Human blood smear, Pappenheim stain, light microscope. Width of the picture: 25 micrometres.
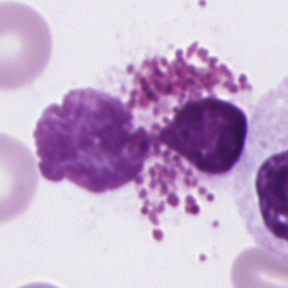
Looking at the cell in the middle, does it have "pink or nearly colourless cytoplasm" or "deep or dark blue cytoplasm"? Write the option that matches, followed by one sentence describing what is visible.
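Pink or nearly colourless cytoplasm. Between the granules the cytoplasm is very pale, almost colourless.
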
